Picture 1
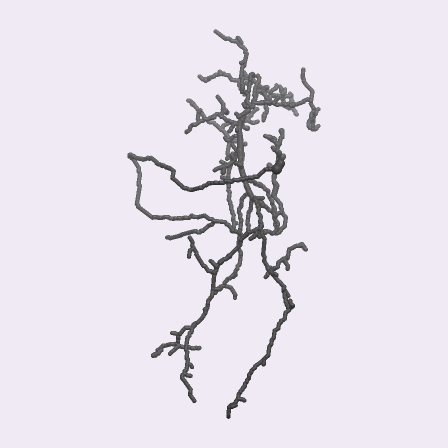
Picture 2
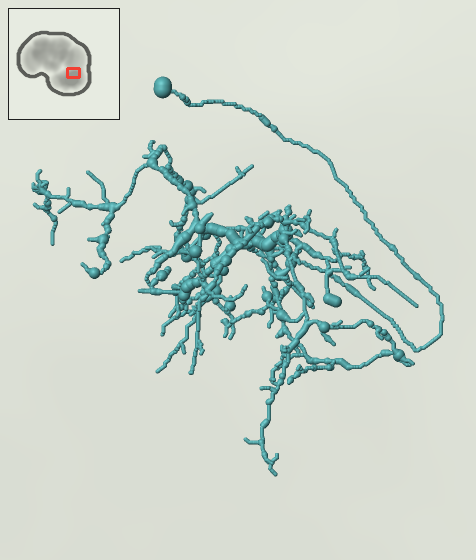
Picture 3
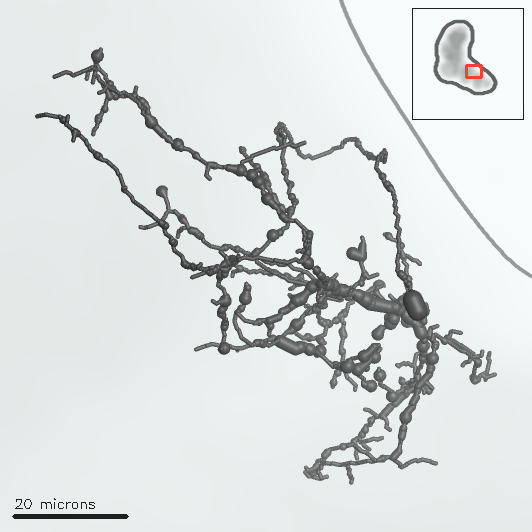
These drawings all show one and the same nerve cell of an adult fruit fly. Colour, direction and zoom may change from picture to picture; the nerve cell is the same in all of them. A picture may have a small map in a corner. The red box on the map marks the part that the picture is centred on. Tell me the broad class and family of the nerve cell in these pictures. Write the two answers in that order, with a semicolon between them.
nerve-cord intrinsic neuron; hemilineage 11B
